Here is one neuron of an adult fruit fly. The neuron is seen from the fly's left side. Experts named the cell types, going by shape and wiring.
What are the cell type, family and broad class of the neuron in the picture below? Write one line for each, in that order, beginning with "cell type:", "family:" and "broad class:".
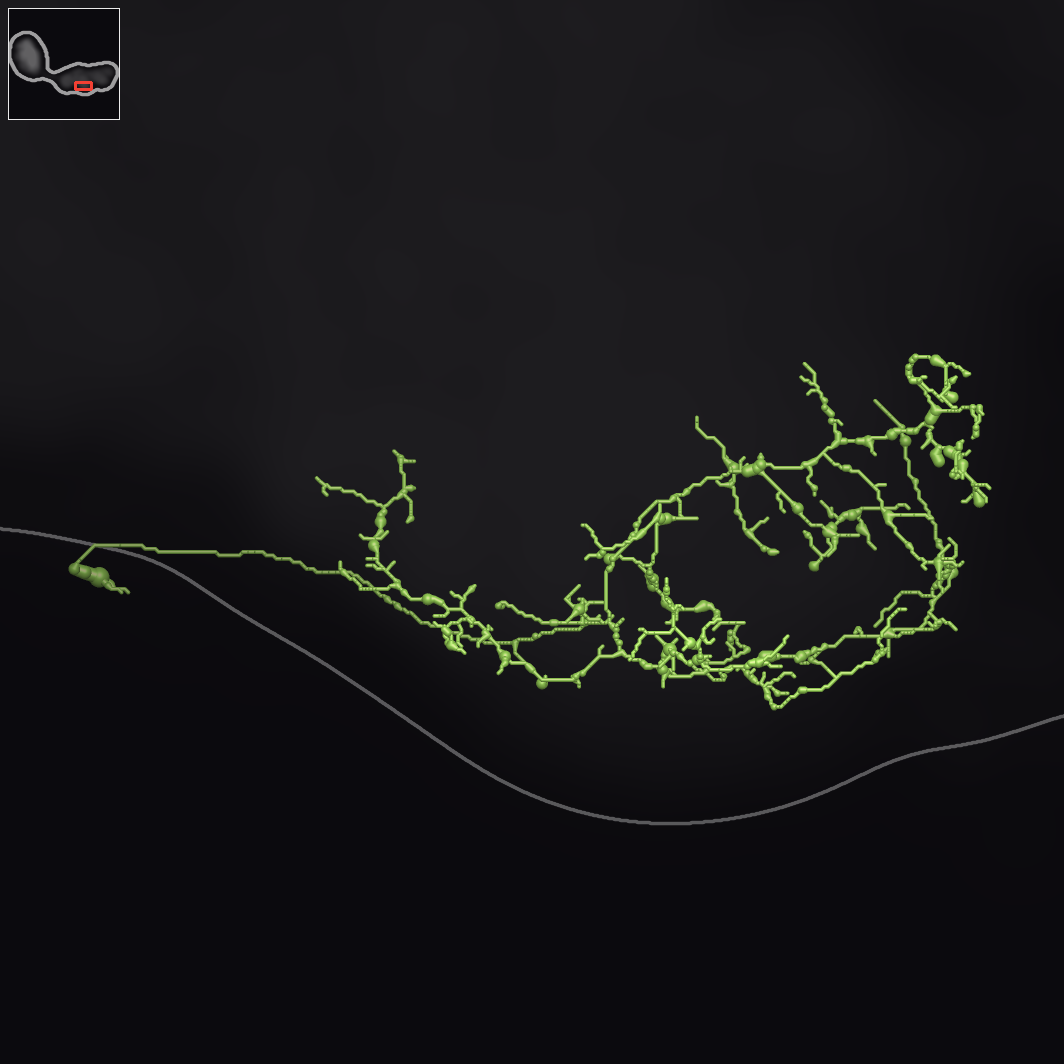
cell type: IN13B087
family: hemilineage 13B
broad class: nerve-cord intrinsic neuron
